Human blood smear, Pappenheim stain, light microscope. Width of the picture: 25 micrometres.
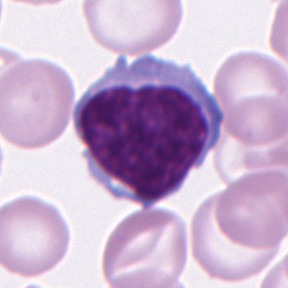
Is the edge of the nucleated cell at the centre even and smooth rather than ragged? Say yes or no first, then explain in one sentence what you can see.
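No. The cell border bears fine ragged projections, most evident along the top.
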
